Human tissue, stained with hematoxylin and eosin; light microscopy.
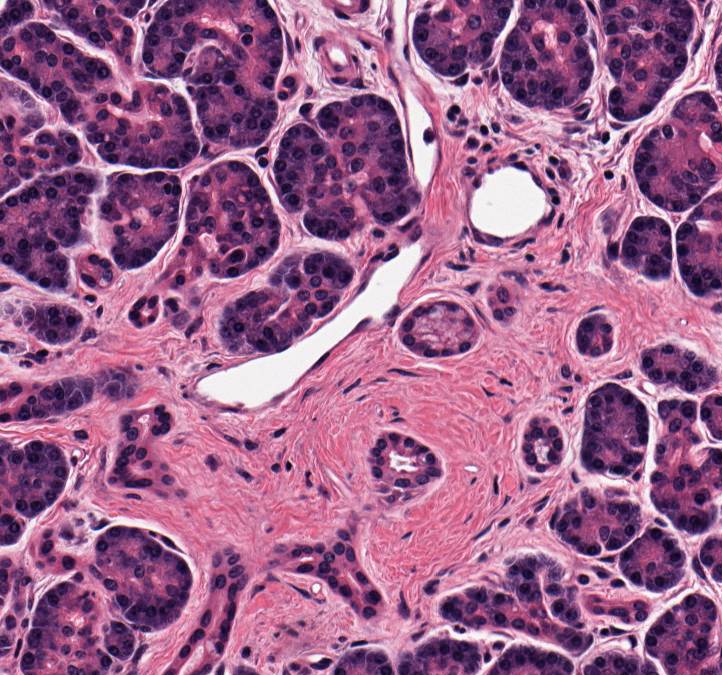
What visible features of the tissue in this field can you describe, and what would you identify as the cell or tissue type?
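Tightly packed acini in lobules at the field edges; broad band of pink fibrous stroma through the centre. Acini in rounded clusters, divided by thin pale fibrous septa. Acinar cells with deeply purple-staining cytoplasm and round nuclei. Several small round ducts in the central stroma, each lined by a single layer of cuboidal cells. Pancreas.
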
